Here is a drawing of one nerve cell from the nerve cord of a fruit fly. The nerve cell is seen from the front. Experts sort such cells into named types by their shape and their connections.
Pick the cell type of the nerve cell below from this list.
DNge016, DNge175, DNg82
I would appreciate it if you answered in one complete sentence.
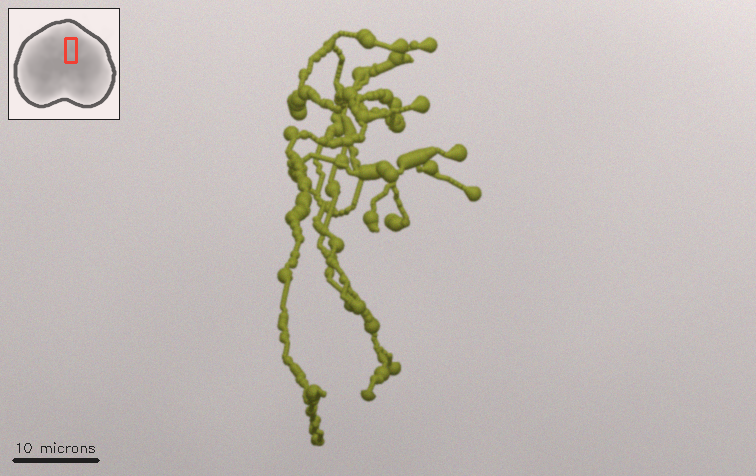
The cell type of this nerve cell is DNg82.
